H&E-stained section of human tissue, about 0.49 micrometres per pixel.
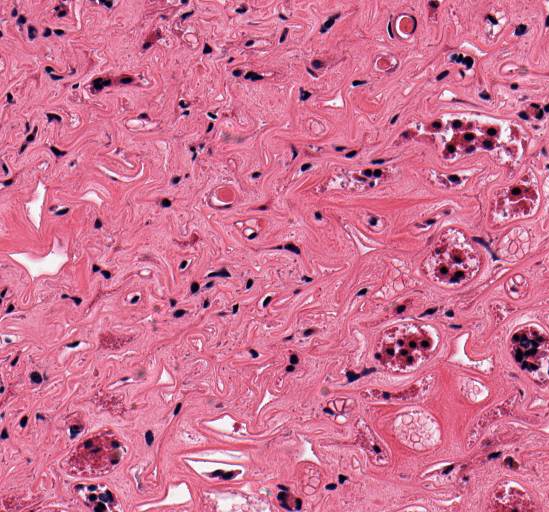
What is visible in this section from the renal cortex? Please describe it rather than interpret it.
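Field mostly dense, wavy, pink collagen bundles, haphazardly oriented. Small dark spindle to oval nuclei scattered singly and fairly evenly among the bundles. Rounded nests with clusters of dark round nuclei, mainly in the right half. No surface epithelium anywhere in the field.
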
